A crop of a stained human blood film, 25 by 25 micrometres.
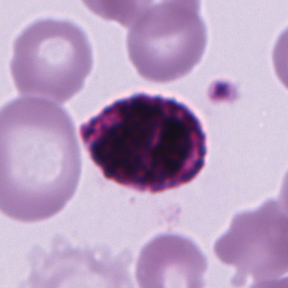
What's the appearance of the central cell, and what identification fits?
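The central cell has an oval outline with a finely bumpy edge and measures about 11 by 9 micrometres. It is crowded with coarse dark purple granules, some of those near the rim showing a magenta tint. The granules lie so densely that the outline of the nucleus cannot be traced. This cell is a basophil.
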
